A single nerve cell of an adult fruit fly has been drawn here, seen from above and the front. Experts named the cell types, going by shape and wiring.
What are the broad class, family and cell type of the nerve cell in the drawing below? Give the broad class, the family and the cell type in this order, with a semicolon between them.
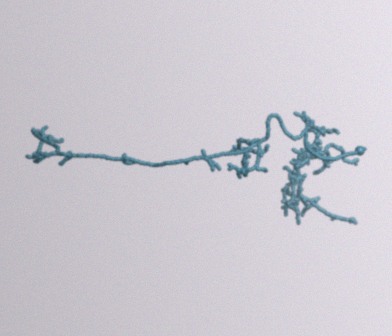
central-brain intrinsic neuron; hemilineage SLPad1_anterior; AVLP753m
